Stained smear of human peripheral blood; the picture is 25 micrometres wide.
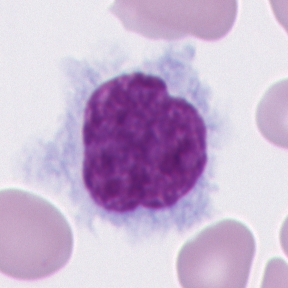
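Hairy cell in a stained smear of peripheral blood. Fine hair-like projections fringe the cytoplasm all around the cell, and the outer edge is ragged and ill-defined rather than smooth. Notice the pale greyish-blue cytoplasm, and the nucleus, about 12 micrometres across, with a shallow notch at its top edge.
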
